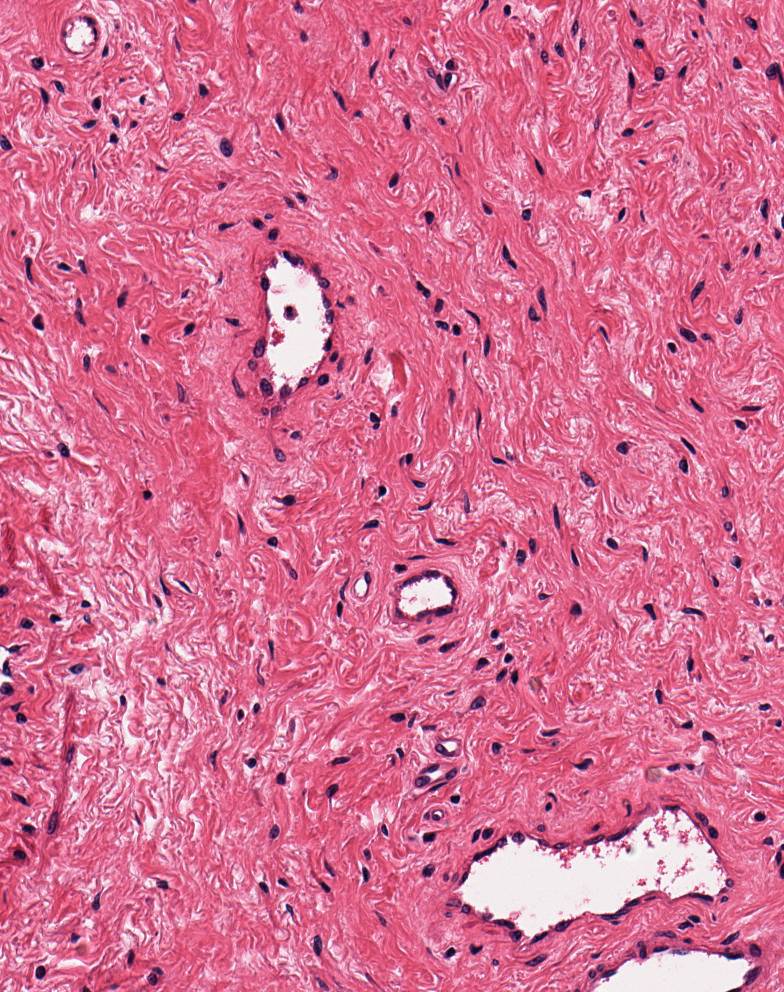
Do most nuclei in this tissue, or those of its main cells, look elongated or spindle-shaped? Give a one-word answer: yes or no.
Yes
